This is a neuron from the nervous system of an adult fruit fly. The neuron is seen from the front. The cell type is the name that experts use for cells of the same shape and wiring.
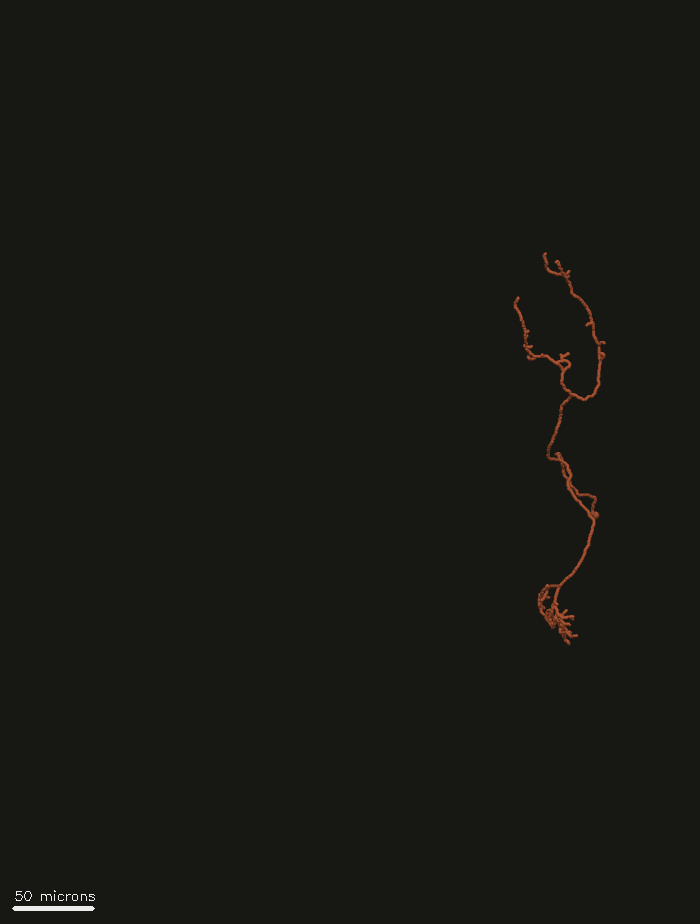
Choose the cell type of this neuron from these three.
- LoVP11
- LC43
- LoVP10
LoVP10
